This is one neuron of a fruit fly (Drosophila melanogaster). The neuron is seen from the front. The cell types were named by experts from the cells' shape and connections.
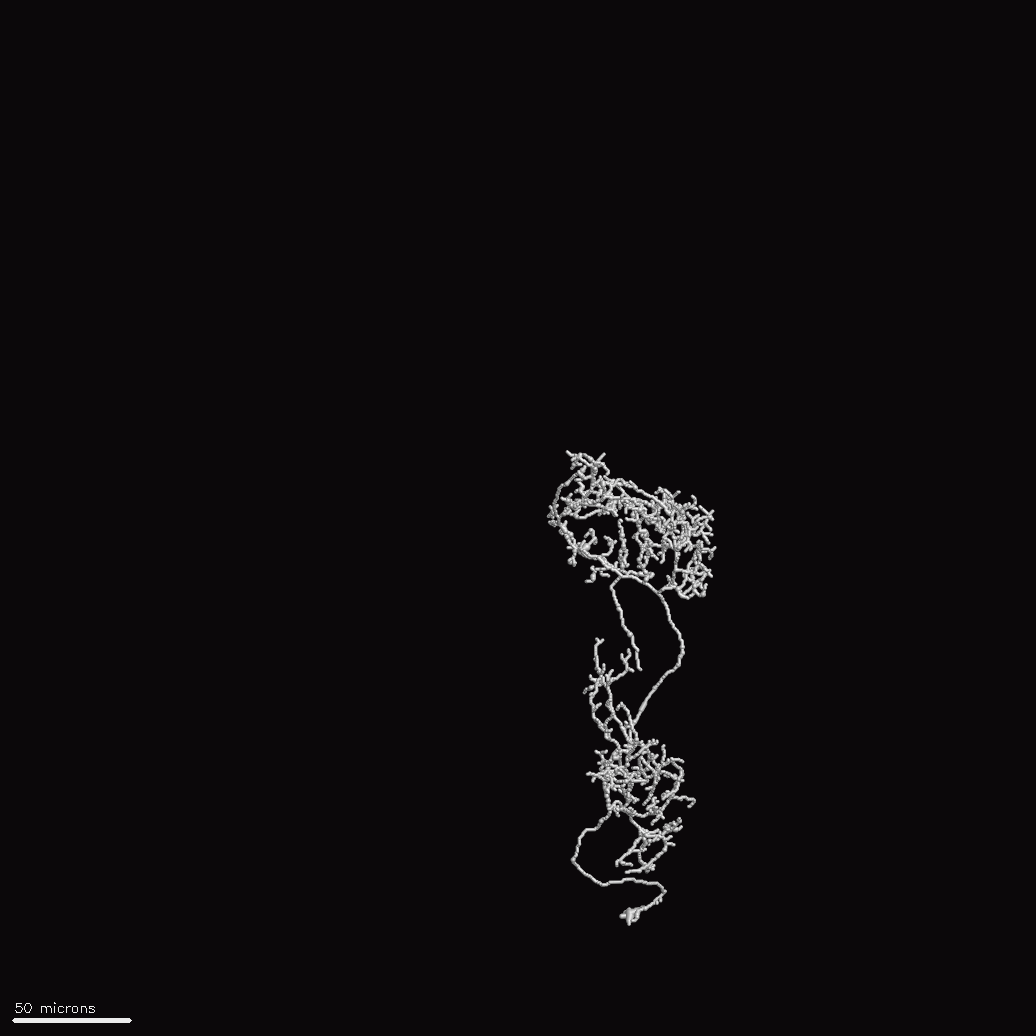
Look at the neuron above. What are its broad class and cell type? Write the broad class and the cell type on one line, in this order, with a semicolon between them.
central-brain intrinsic neuron; GNG317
